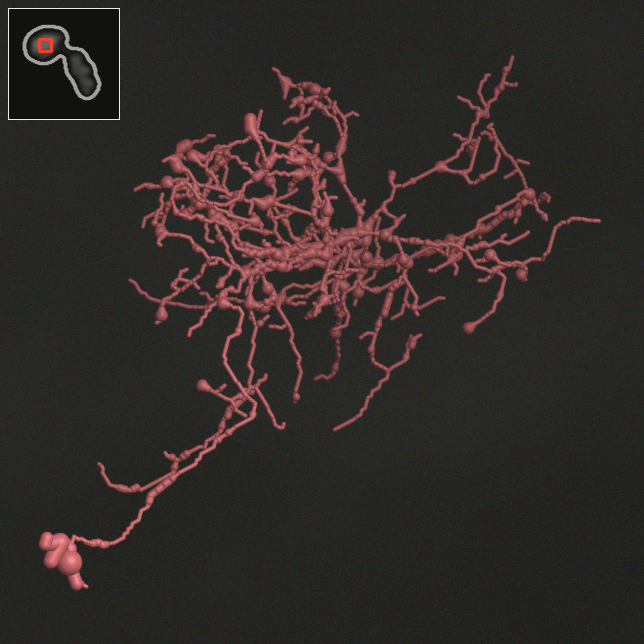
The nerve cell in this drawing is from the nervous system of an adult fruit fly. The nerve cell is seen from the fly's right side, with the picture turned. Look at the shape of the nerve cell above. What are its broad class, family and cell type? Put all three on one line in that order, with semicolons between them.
central-brain intrinsic neuron; hemilineage VLPp&l1_posterior; PLP173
